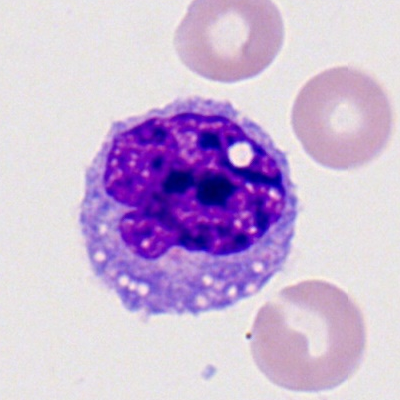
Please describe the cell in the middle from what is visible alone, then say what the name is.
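Its nuclear outline is irregular and folded, with indentations. Coarse chromatin shows dark clumps separated by lighter areas. One round clear spot lies over the upper right of the nucleus. Many small clear vacuoles are scattered through the cytoplasm and are most visible below the nucleus. This cell is a monocyte.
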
